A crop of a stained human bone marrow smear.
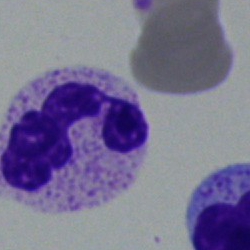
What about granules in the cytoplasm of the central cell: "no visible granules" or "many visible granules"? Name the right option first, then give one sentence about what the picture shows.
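Many visible granules. Fine lilac granules are scattered throughout the cytoplasm.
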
